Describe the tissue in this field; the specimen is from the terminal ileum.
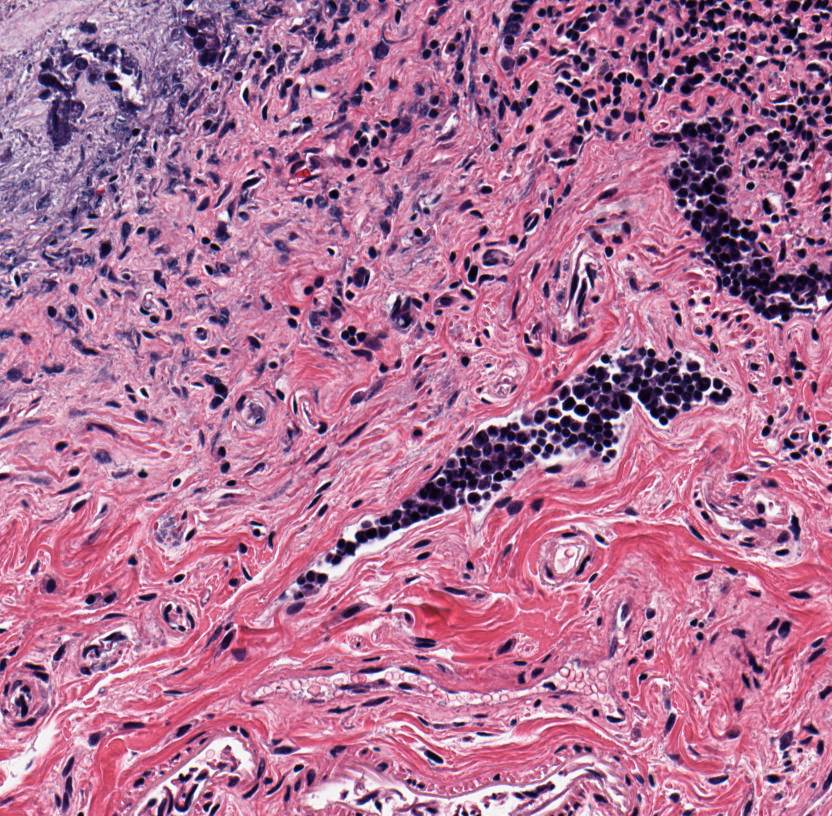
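Narrow strand of small dark round cells, running diagonally from centre toward lower left. Strand cells: dark round nuclei, scant cytoplasm. Upper half of stroma more cellular, with many scattered spindle and oval nuclei. Upper left corner: pale bluish-grey loose stromal patch.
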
